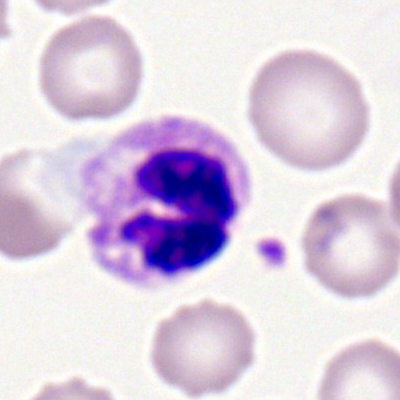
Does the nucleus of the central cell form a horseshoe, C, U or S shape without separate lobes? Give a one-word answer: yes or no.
Yes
